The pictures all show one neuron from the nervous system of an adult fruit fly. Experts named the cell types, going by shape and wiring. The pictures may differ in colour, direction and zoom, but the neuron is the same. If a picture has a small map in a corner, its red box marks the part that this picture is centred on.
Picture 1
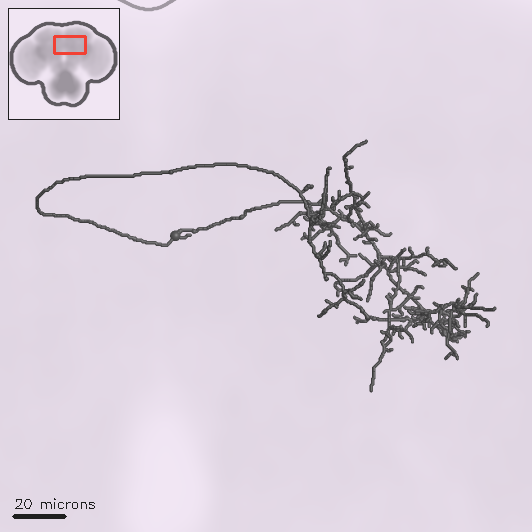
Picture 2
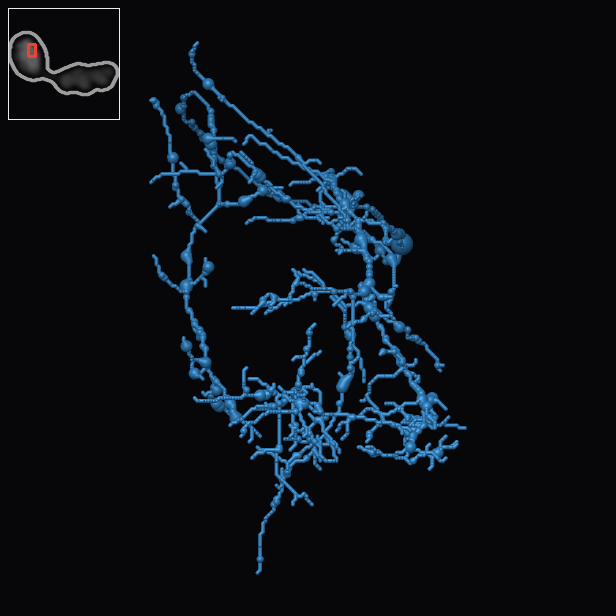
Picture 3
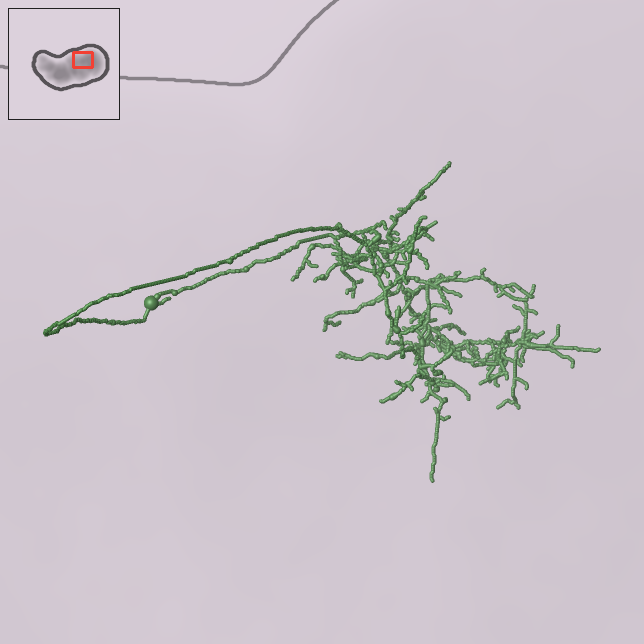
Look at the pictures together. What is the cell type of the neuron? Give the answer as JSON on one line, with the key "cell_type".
{"cell_type": "CB4071"}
